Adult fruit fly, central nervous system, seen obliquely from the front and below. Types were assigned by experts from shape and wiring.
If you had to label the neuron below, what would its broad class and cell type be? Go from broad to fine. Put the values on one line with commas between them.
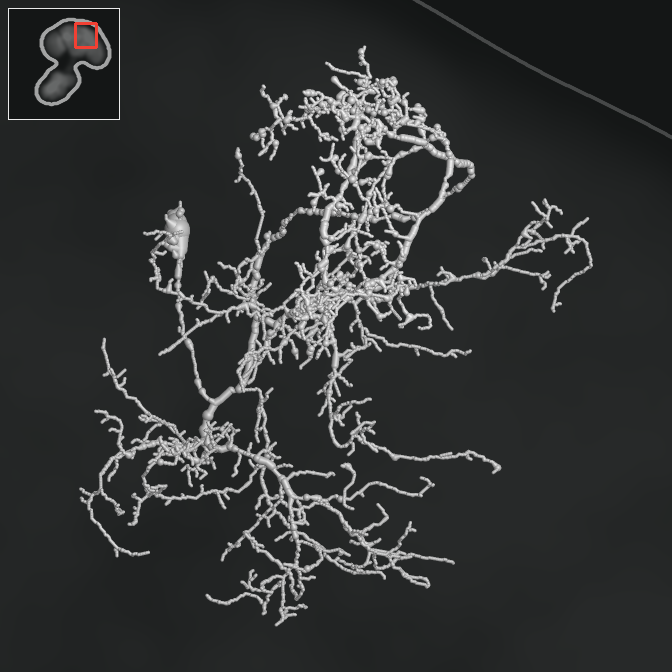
central-brain intrinsic neuron, CRE075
